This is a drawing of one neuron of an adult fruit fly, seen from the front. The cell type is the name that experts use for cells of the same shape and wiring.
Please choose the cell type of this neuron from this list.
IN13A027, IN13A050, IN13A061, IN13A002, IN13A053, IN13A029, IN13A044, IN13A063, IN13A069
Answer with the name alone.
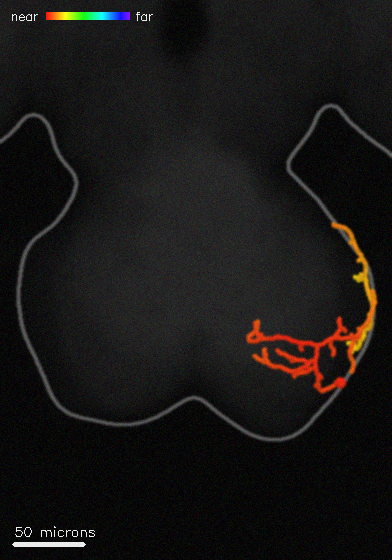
IN13A061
